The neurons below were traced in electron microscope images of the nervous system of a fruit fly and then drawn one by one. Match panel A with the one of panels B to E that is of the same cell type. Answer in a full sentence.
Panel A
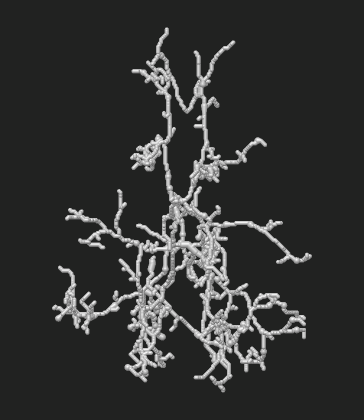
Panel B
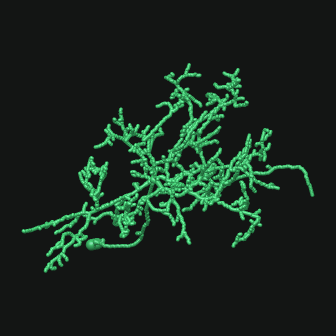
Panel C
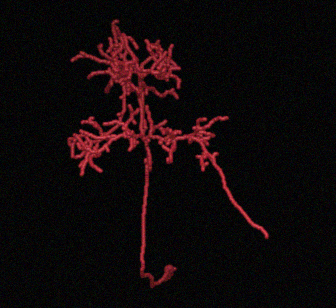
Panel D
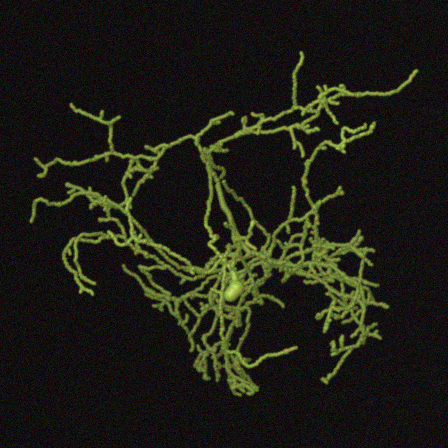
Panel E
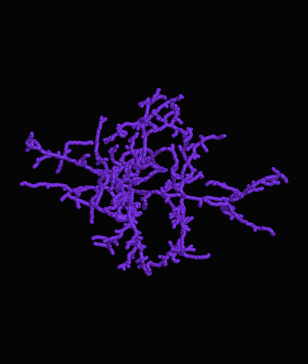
The neuron in panel B is of the same cell type.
